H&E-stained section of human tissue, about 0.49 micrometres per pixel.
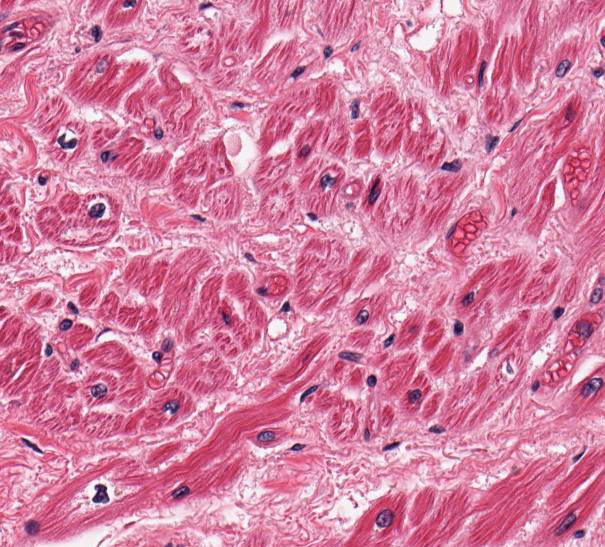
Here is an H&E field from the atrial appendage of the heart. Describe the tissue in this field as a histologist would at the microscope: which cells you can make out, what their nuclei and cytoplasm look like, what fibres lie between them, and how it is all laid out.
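Muscle cells form small bundles cut in different planes, mostly across or obliquely in the upper and middle field. Along the lower field they are cut lengthwise as long eosinophilic strands. Their cytoplasm is bright pink and finely fibrillar. Loose, pale, wispy connective tissue separates the bundles.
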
